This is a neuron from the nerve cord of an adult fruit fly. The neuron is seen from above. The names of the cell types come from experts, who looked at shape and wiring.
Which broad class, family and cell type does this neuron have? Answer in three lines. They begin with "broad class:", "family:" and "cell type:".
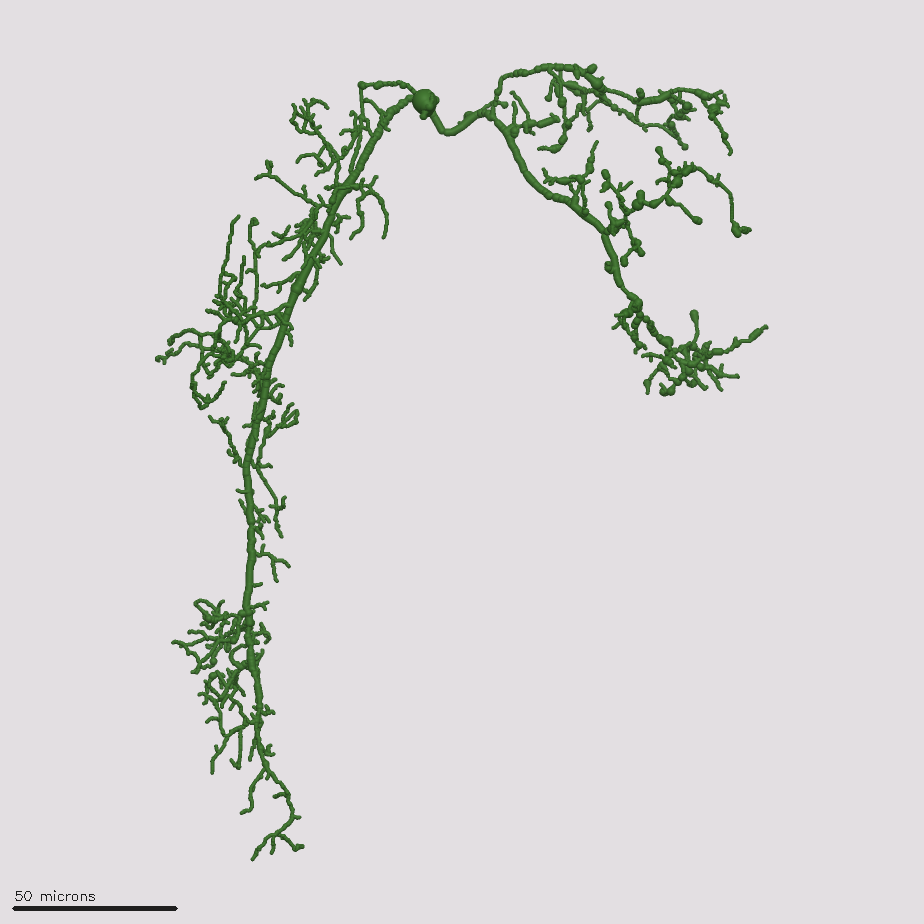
broad class: nerve-cord intrinsic neuron
family: hemilineage 01A
cell type: IN01A018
